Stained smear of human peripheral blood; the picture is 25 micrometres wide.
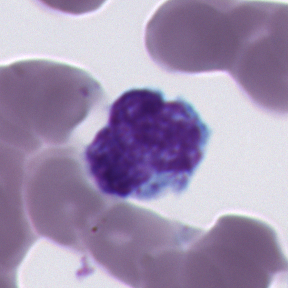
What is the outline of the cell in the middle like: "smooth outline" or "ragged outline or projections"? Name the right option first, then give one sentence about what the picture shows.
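Ragged outline or projections. The cell outline is slightly irregular and knobbly rather than smoothly round.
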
